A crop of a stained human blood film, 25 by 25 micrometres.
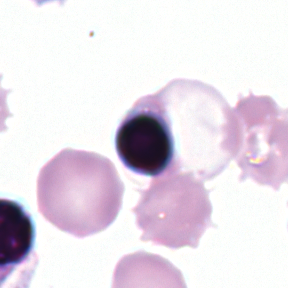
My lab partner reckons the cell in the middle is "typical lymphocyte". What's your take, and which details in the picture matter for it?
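Chromatin: very dense and evenly dark purple, with no visible pattern.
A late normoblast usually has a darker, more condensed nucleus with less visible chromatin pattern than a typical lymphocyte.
This feature goes with normoblast and against typical lymphocyte. Nucleoli: none seen. Cytoplasmic granules: none visible. Outline: smooth, without projections. Verdict: normoblast, not typical lymphocyte.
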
